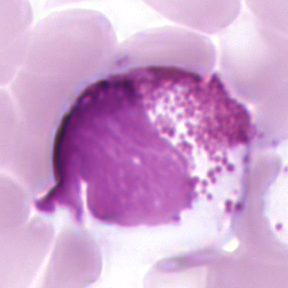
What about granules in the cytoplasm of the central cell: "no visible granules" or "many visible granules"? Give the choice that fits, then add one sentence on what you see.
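Many visible granules. Numerous granules crowd the cytoplasm on the right side of the cell.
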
